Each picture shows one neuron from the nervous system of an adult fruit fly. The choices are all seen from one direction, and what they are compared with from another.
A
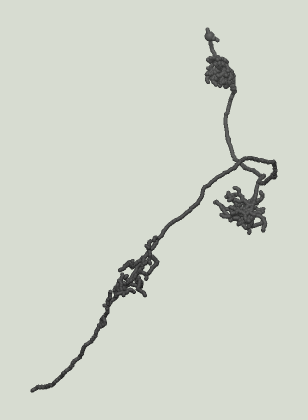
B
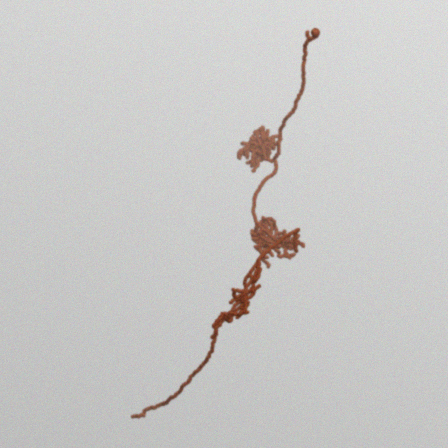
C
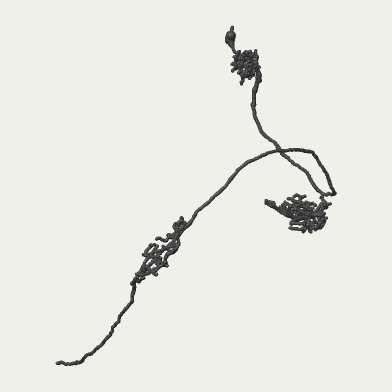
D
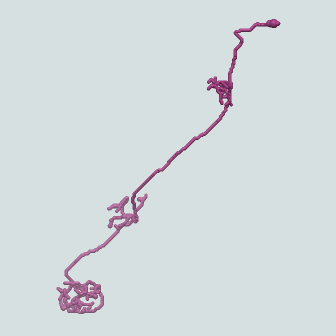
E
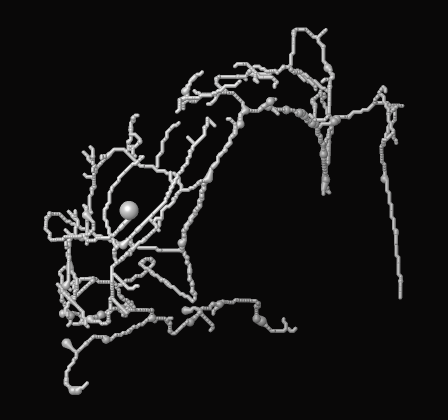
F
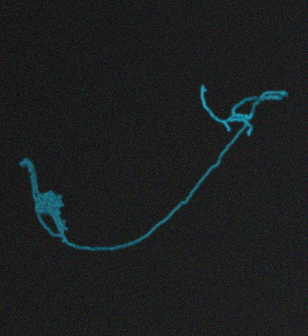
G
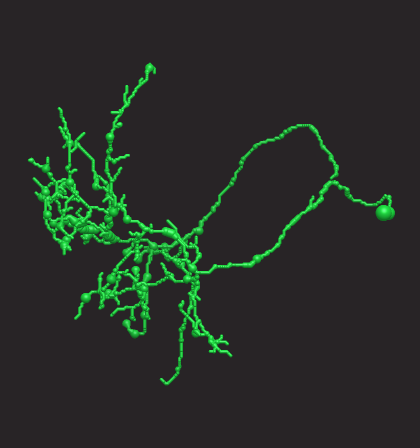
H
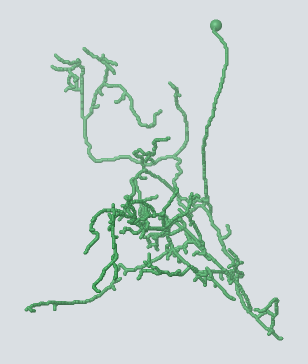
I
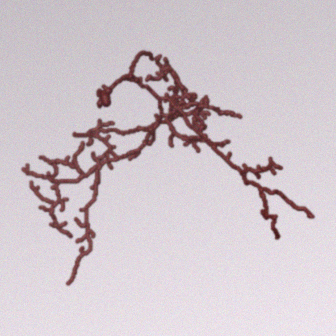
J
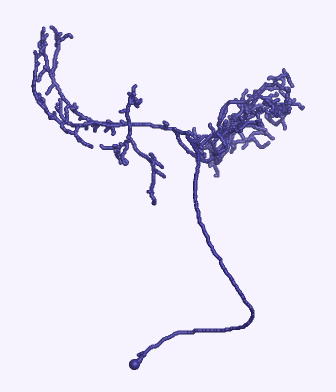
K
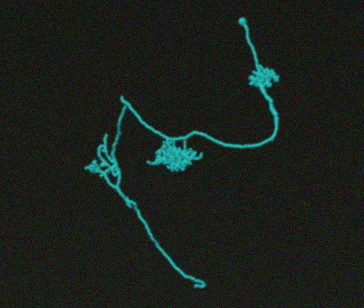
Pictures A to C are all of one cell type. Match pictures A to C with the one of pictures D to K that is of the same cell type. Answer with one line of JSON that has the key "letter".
{"letter": "K"}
